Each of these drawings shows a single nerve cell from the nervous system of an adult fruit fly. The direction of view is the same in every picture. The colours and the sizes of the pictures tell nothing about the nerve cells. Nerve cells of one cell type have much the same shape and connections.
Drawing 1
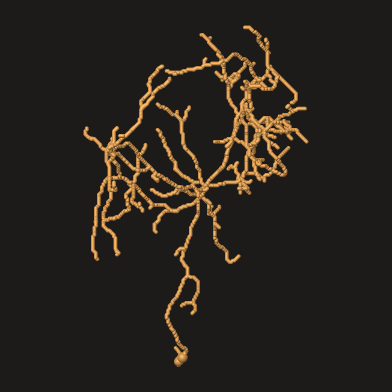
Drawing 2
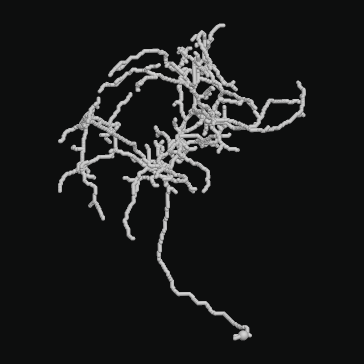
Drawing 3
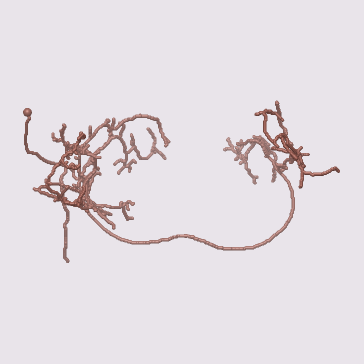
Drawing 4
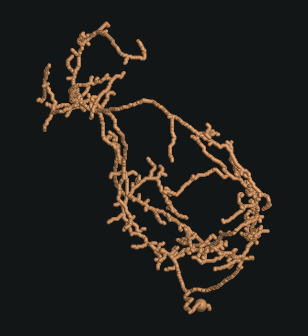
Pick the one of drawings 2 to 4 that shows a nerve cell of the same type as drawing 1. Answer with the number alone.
2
